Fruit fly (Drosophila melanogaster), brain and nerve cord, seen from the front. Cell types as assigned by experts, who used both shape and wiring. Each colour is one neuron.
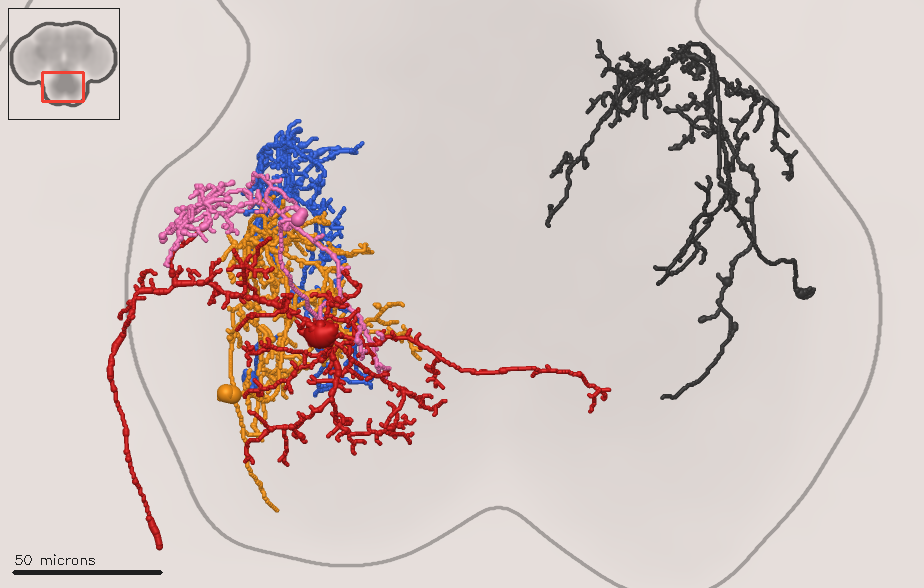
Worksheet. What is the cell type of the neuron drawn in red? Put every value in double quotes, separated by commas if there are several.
"Fe reductor MN"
